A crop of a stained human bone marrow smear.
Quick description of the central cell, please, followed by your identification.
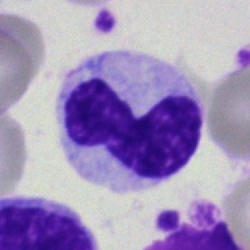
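Start with the nucleus. A notch cuts into it from the upper side, so it takes on a curved, two-lobed shape. Take your time searching it for nucleoli; there are none to see. The cytoplasm is pale lilac-blue, and you won't find coarse dark granules in it. What we have here is a band neutrophil.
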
